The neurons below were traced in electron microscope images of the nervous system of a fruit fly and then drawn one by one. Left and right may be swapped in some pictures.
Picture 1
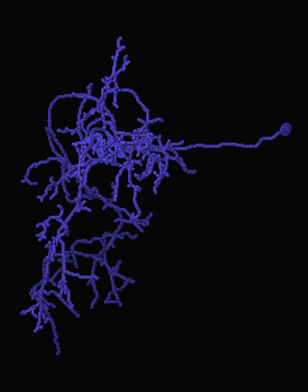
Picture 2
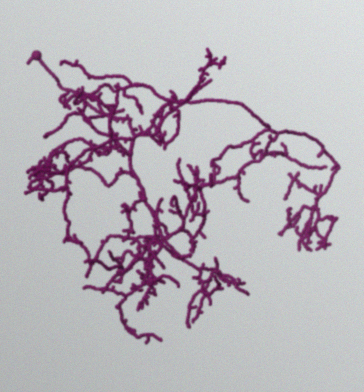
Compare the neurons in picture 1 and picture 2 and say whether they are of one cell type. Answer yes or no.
yes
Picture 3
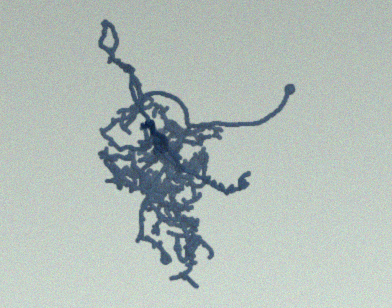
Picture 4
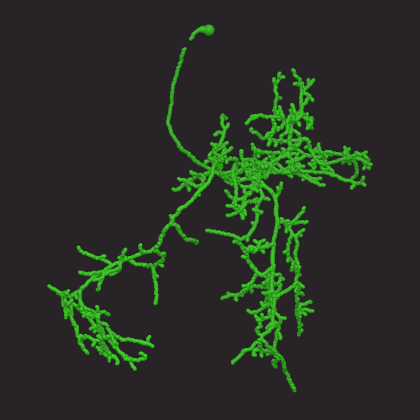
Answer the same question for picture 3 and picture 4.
no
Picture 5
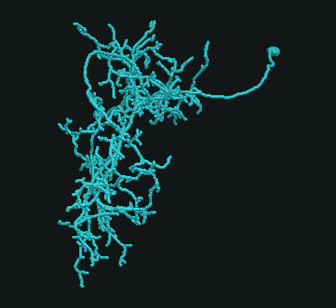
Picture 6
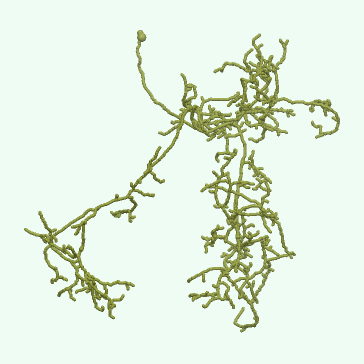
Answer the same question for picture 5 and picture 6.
yes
